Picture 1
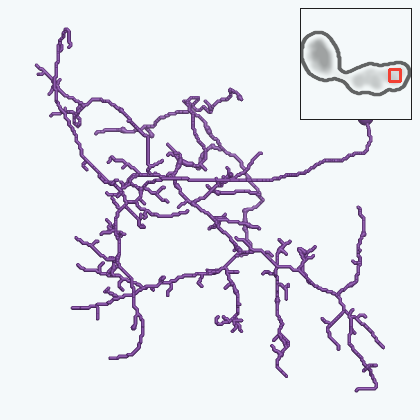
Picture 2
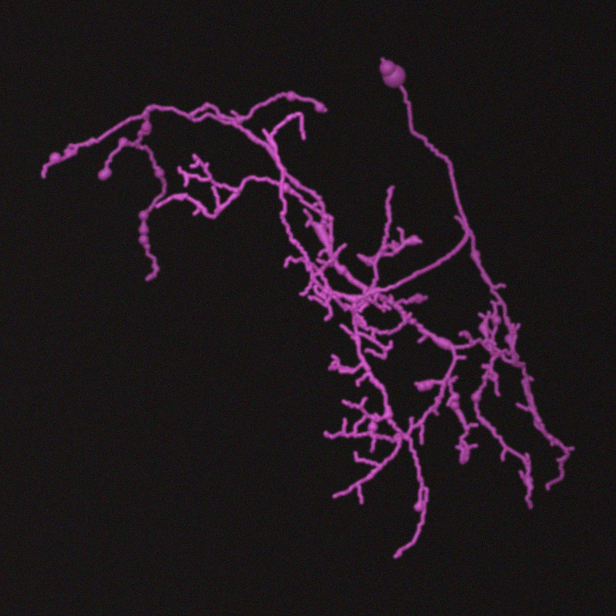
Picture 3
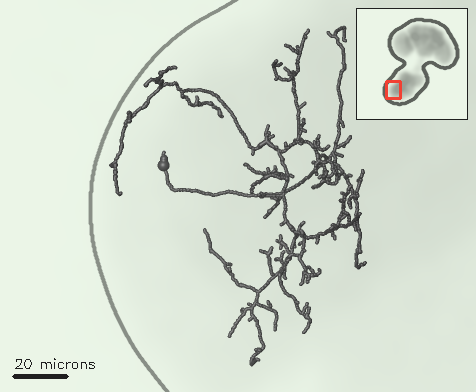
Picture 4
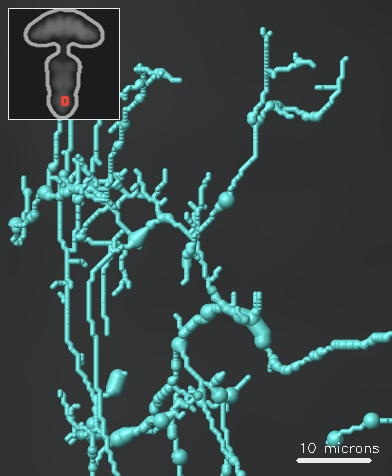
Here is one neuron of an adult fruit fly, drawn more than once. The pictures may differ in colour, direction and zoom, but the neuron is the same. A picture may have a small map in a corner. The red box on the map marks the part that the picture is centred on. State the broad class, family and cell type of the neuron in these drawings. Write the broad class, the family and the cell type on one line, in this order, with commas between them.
nerve-cord intrinsic neuron, hemilineage 03A, IN03A083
